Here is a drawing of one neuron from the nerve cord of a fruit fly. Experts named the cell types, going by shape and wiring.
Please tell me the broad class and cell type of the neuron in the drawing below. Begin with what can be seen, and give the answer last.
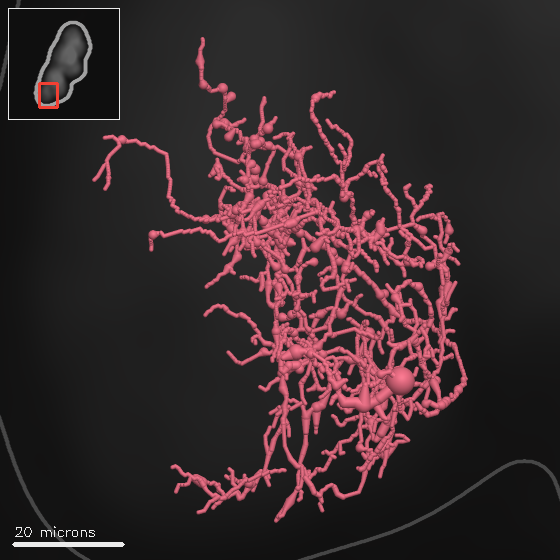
By the scale bar it is about 90 microns tall in this view. The picture shows more than a hundred branch ends. Its broad class is nerve-cord intrinsic neuron. Its cell type is INXXX279.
